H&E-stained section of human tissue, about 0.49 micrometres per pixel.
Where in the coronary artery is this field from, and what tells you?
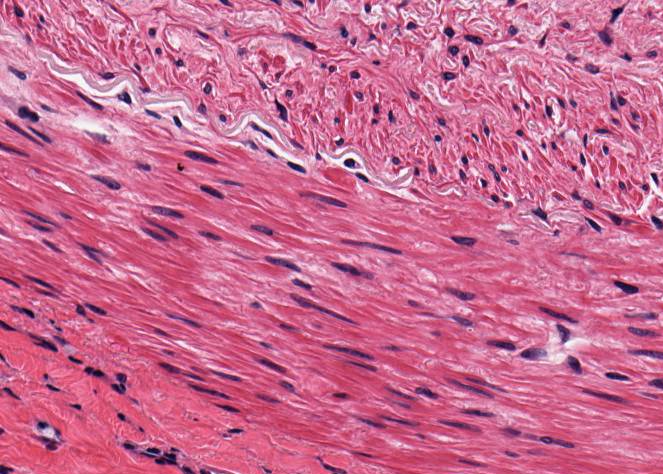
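That's tunica media in the lower two-thirds: a compact band of parallel spindle cells, with looser connective tissue occupying the upper right. The cells run obliquely, parallel to the border, which slopes down from left to right. Their nuclei are elongated and cigar-shaped with blunt ends, lying along the cells' long axis. The cytoplasm is deeply eosinophilic, with no cross-striations.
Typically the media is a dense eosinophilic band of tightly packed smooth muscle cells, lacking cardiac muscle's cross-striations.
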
